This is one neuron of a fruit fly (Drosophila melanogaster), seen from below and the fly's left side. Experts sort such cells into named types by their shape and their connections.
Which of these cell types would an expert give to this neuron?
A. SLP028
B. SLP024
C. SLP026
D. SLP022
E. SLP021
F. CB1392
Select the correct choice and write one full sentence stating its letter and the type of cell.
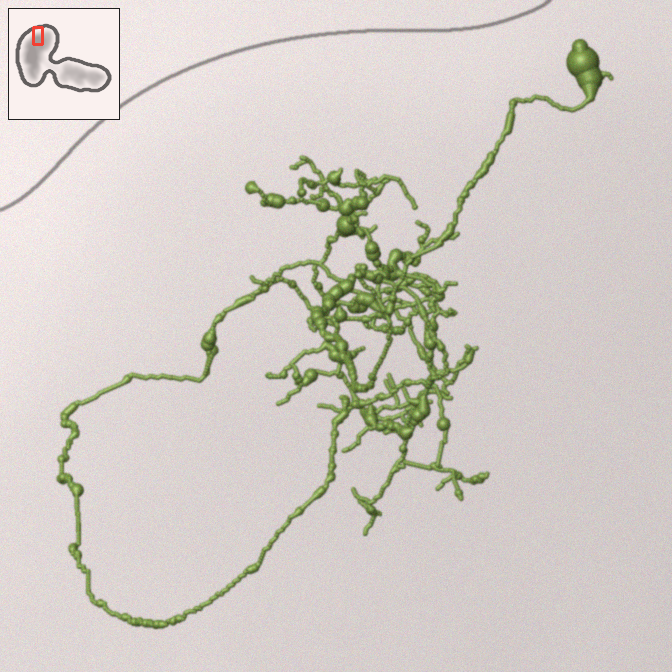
The cell type SLP028, option A, is that of the neuron.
